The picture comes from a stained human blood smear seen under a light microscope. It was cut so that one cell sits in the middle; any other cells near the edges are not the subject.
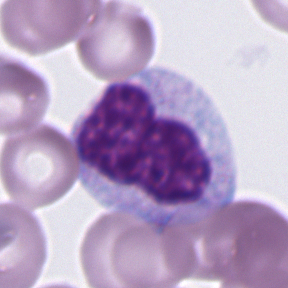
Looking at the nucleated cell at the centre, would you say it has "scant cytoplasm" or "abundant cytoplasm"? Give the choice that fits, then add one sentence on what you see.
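Abundant cytoplasm. The cytoplasm forms a broad rim that is widest on the right side.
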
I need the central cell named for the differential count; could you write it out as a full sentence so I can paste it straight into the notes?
At the middle of the frame sits a band neutrophil.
